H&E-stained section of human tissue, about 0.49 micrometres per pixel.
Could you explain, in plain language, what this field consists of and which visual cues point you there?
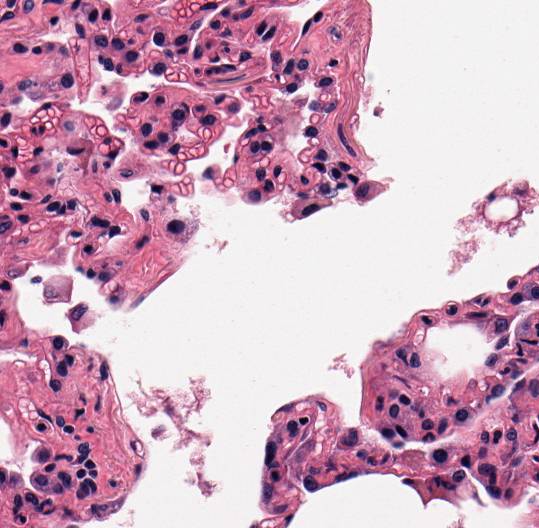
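That's an alveolus, mostly. Irregular branching walls wrap an empty space through the centre and upper right; they hold small capillaries packed with red cells, most crowded at upper left.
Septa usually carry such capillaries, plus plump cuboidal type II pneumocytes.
Those plump cuboidal cells with round dark nuclei, lining the walls in places, fit that, and no muscle hints at a bronchiole.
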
